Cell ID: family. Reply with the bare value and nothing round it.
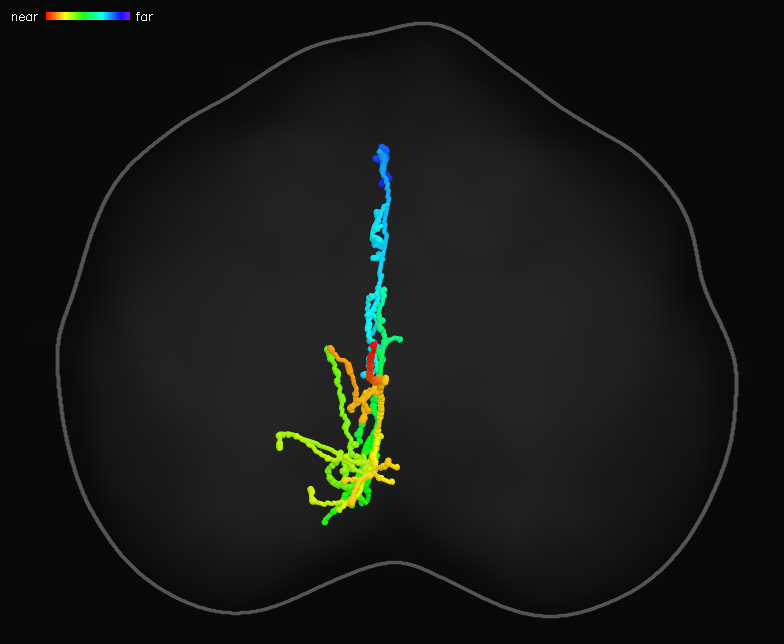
hemilineage 17A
